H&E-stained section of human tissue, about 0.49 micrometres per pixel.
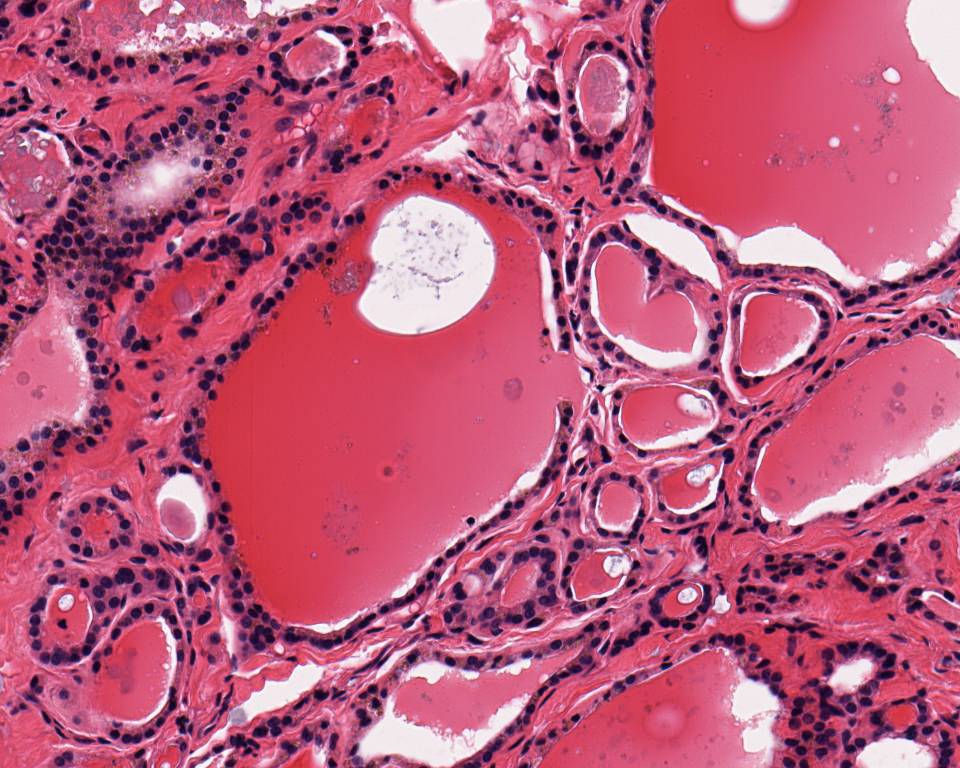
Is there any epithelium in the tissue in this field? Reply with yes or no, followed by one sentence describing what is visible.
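Yes. The follicles are lined by a single layer of flattened to low cuboidal cells.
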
